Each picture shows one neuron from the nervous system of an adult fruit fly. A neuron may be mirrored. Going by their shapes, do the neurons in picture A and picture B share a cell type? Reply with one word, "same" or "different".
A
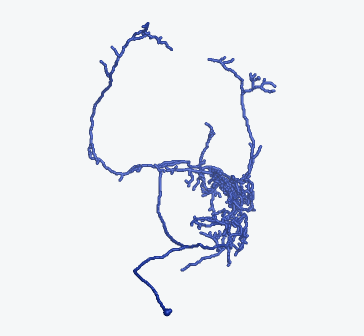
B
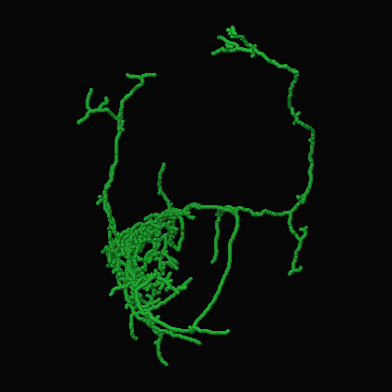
same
